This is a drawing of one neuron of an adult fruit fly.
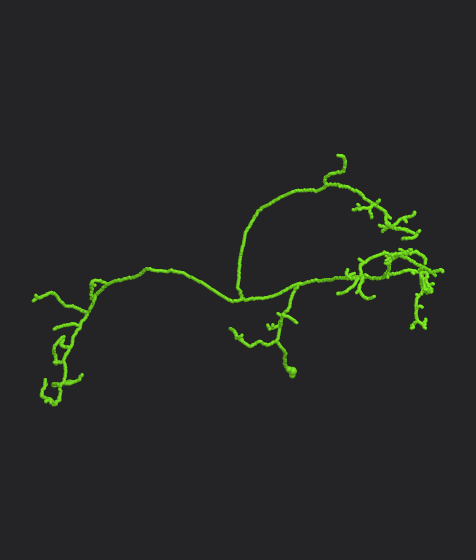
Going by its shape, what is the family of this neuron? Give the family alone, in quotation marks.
"hemilineage SMPad1"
